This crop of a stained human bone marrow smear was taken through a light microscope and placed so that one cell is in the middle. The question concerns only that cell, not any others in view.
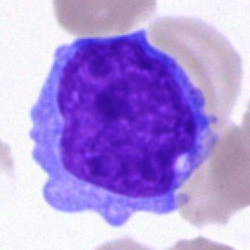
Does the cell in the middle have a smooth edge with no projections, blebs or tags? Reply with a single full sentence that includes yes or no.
No, the outline of this cell is ragged or frayed, or it has projections, blebs or tags.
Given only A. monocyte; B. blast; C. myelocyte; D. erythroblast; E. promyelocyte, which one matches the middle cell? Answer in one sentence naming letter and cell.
The expected answer is option B, the central cell being a blast.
